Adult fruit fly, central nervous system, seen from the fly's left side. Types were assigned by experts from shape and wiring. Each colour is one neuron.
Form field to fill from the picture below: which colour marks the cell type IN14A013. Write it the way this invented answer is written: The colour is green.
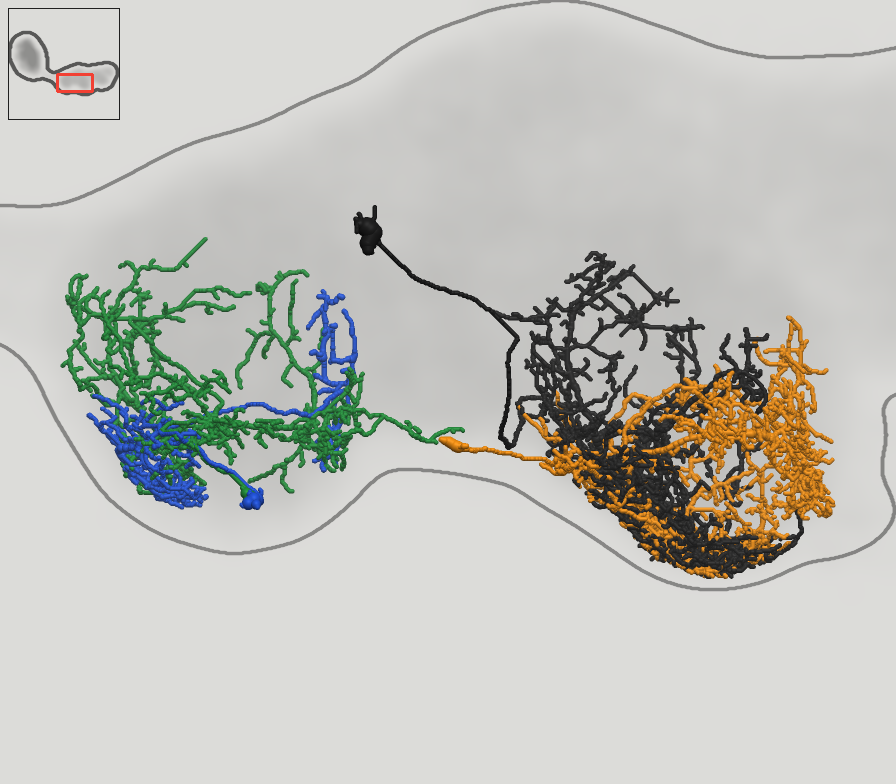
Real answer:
The colour is blue.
